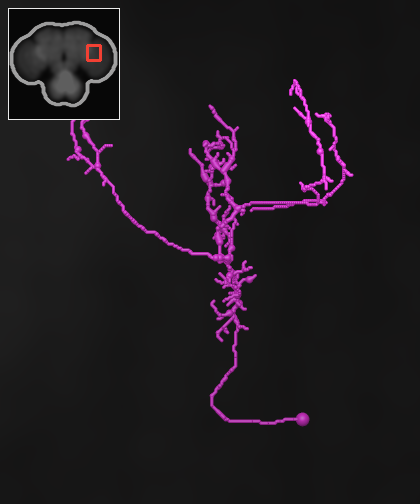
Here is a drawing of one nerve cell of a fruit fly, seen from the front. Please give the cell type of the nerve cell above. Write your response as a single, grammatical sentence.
Among cell types, the one for this nerve cell is Y12.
